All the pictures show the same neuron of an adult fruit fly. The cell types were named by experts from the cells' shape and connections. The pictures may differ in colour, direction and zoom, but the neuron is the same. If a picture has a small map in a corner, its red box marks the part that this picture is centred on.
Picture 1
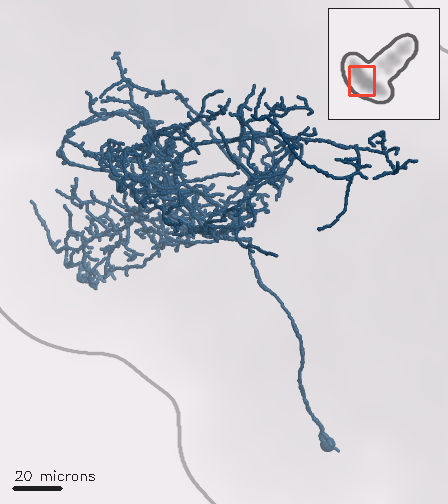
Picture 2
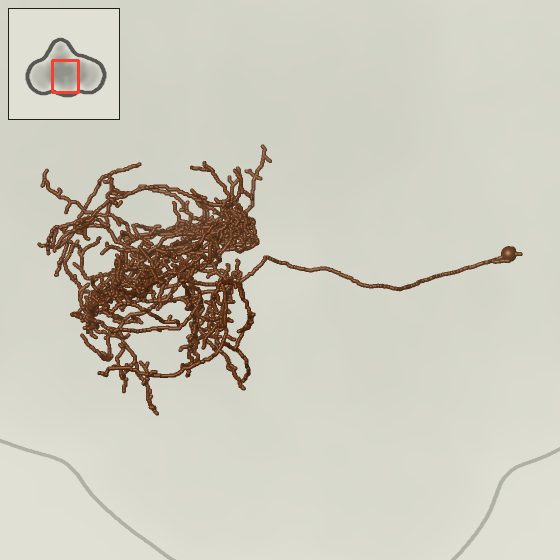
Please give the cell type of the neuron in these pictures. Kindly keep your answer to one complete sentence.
This neuron is typed as mALD4.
